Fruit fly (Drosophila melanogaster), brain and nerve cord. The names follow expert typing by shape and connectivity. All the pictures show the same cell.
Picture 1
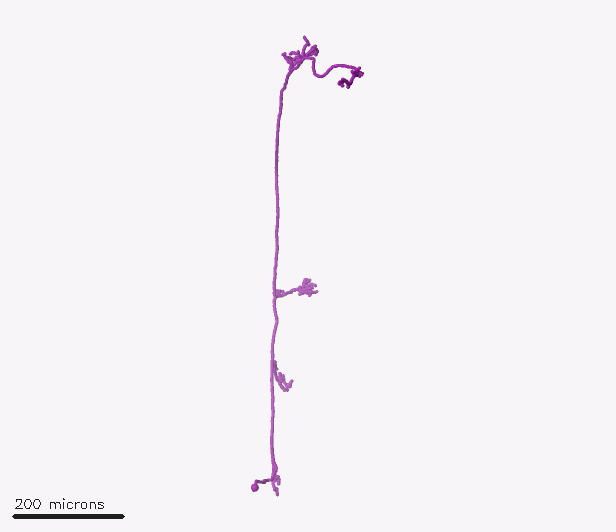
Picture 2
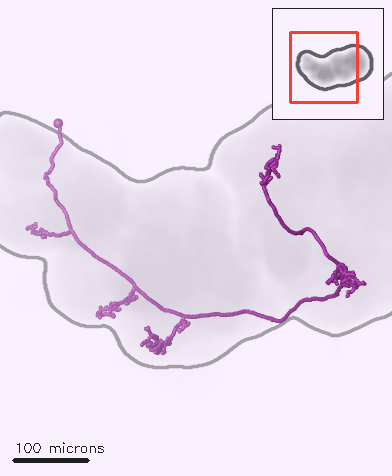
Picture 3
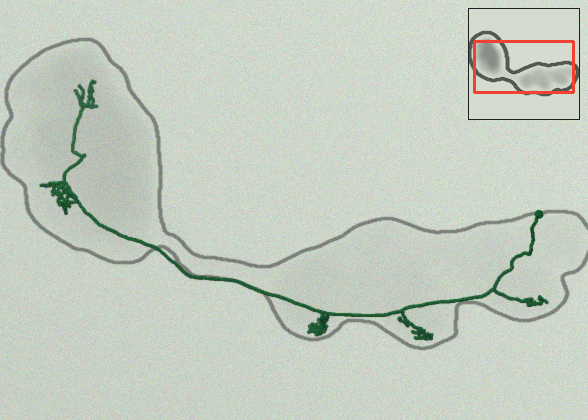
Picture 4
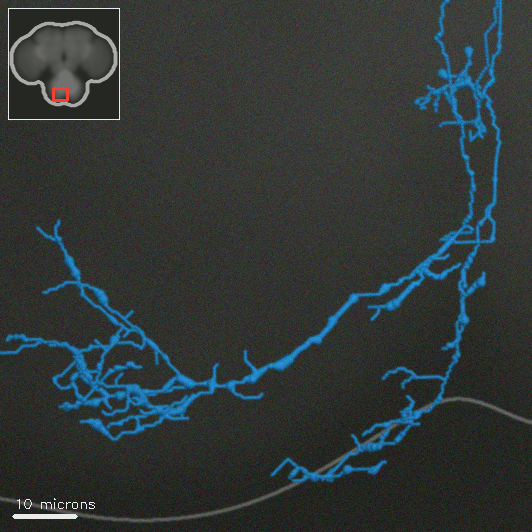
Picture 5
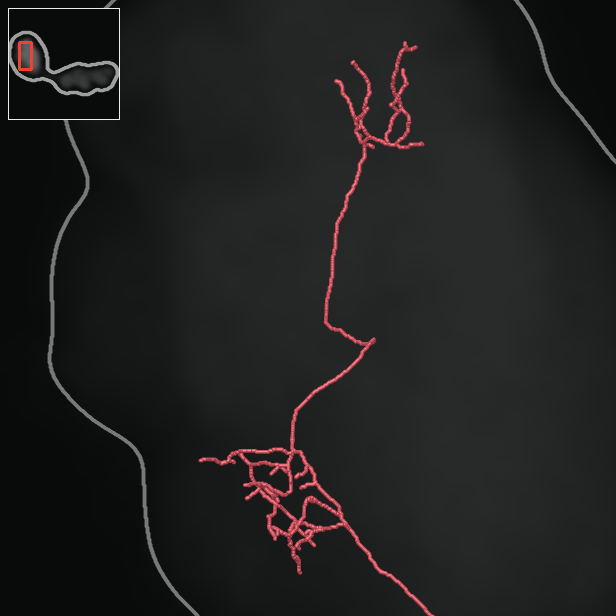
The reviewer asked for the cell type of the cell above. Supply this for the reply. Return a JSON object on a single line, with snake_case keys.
{"cell_type": "AN09B033"}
